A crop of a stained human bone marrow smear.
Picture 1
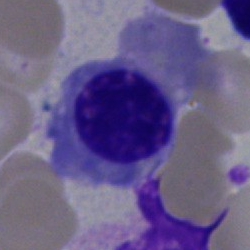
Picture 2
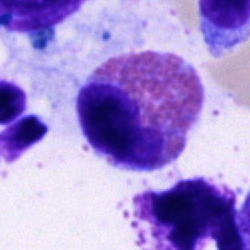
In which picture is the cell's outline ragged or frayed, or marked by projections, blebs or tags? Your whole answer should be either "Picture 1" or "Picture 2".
Picture 1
